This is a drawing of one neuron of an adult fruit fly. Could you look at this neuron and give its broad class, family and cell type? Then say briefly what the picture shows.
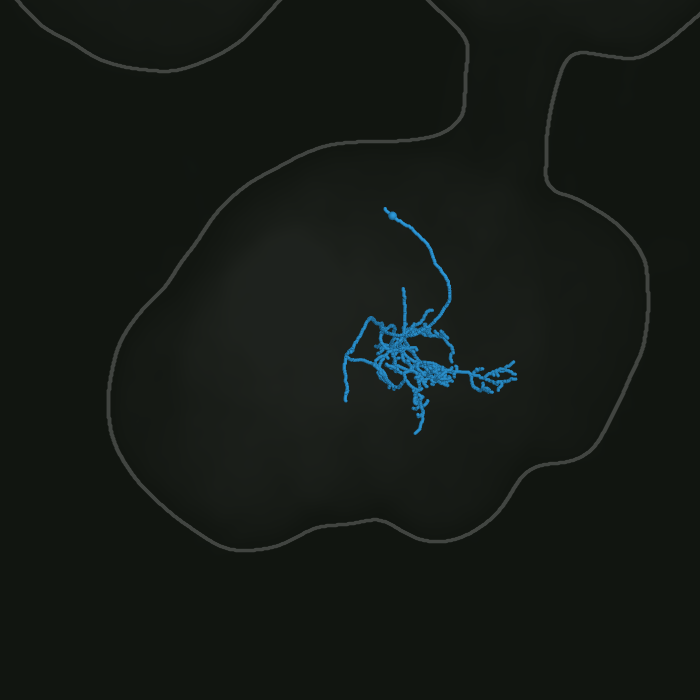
This is a nerve-cord intrinsic neuron. Its family is hemilineage 11A. Its cell type is IN11A032_a. As drawn here it is taller than it is wide.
